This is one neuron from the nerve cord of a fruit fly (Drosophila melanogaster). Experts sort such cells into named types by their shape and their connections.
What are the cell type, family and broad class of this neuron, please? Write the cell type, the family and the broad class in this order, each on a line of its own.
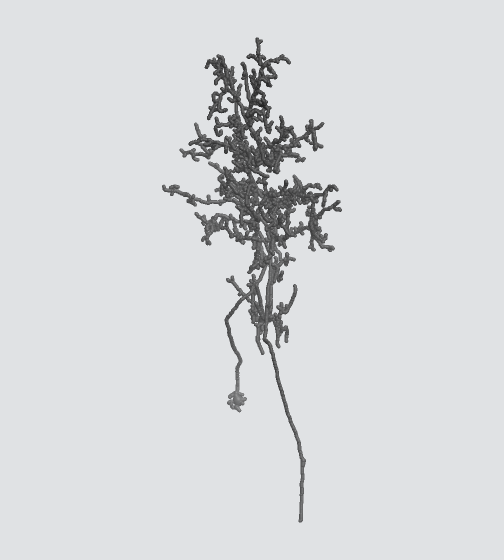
AN07B018
hemilineage 07B
ascending neuron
